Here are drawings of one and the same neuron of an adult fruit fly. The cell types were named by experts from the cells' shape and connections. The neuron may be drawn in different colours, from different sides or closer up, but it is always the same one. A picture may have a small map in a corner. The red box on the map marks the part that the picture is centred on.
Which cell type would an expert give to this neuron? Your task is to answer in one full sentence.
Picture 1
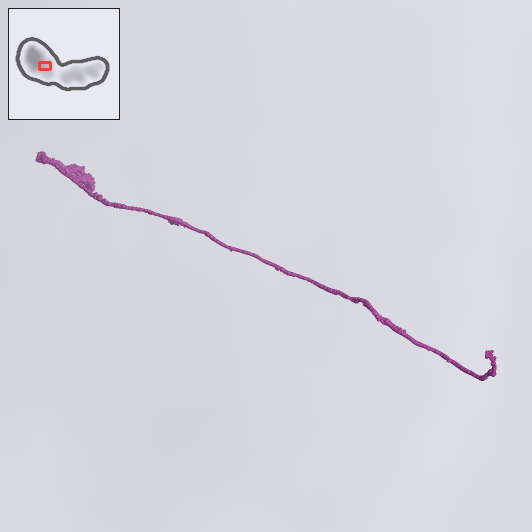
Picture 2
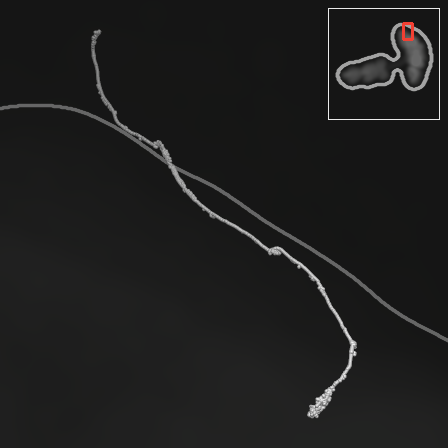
The single neuron here is of type R8d.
